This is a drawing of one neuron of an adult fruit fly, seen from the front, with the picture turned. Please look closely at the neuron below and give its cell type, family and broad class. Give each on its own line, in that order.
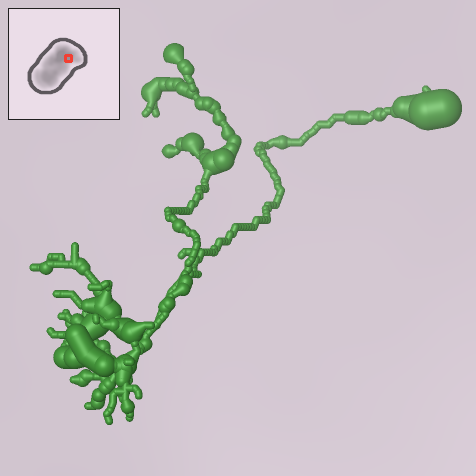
T5c
T
optic-lobe intrinsic neuron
